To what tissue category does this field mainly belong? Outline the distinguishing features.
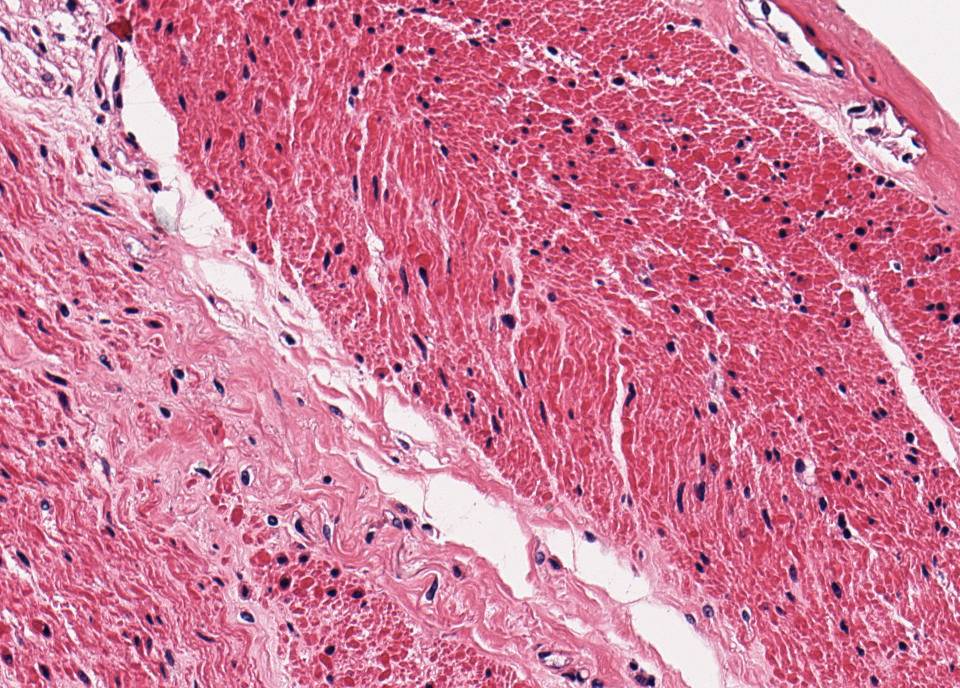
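The field mainly shows smooth muscle. First, deeply eosinophilic muscle fibre bundles fill most of the field. Second, their nuclei are dark and elongated. Third, many fibres in the upper right are cut across, as small rounded red profiles.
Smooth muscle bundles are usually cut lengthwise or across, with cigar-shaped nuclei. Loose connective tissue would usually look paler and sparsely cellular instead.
Finally, a narrow empty cleft runs diagonally from upper left to lower right.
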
